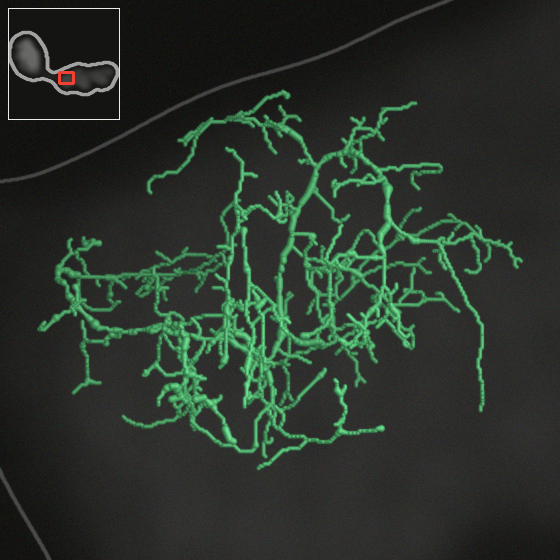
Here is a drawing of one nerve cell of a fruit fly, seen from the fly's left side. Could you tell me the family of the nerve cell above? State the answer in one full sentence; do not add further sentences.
The family of the nerve cell is hemilineage 20A.22A.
